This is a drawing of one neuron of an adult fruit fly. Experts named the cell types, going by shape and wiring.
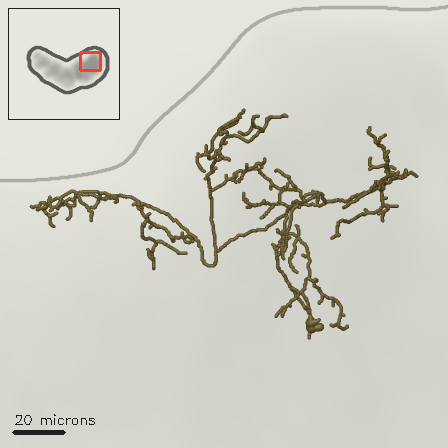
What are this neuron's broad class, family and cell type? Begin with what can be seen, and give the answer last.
From left to right in the picture it spans about 160 microns. The picture shows dozens of branch ends. Its broad class is central-brain intrinsic neuron. The family is hemilineage SMPad1. The cell type is SMP107.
